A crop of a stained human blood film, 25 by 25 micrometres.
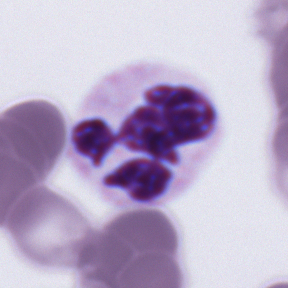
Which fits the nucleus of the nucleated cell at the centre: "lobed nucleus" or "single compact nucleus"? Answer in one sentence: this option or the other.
In this cell, the nucleus is divided into separate lobes.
